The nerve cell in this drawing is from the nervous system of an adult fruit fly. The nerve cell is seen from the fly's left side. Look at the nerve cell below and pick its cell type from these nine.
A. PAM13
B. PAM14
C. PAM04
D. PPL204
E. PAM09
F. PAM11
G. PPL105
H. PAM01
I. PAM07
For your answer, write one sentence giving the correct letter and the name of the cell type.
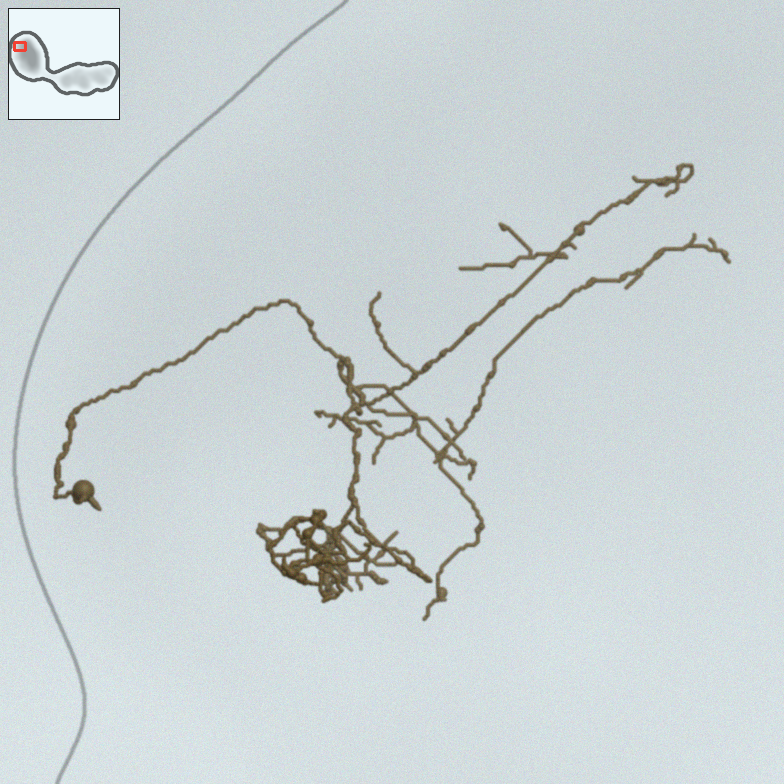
Option B gives PAM14 as the cell type of the nerve cell.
